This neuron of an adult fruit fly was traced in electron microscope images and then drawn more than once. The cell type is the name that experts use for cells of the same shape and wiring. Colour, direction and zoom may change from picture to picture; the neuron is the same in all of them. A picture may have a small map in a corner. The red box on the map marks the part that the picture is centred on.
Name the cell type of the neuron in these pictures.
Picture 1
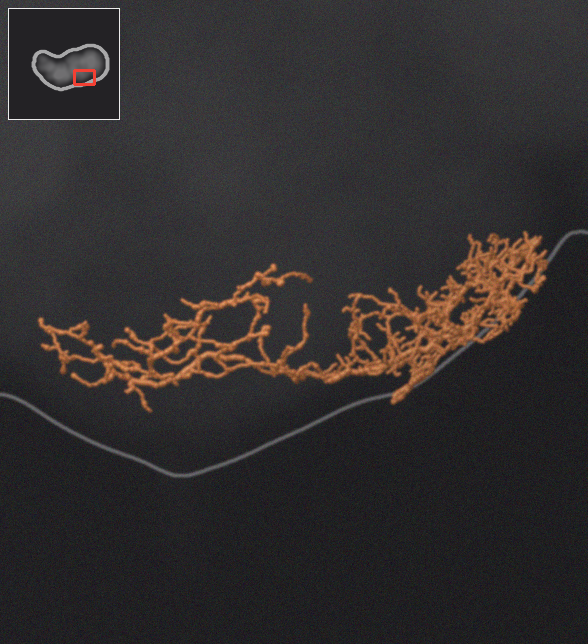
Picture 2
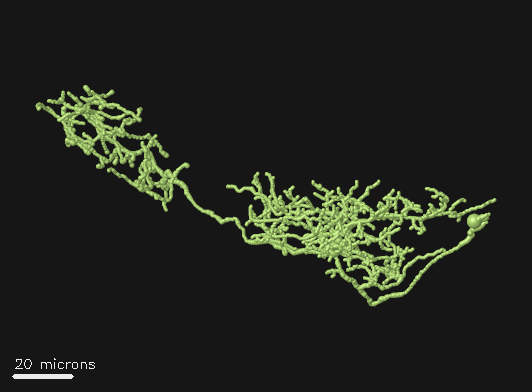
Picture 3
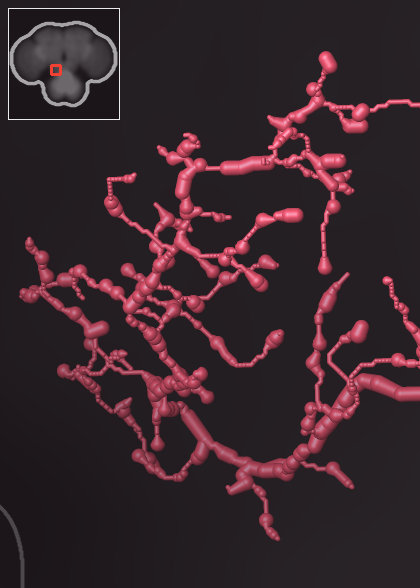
GNG173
